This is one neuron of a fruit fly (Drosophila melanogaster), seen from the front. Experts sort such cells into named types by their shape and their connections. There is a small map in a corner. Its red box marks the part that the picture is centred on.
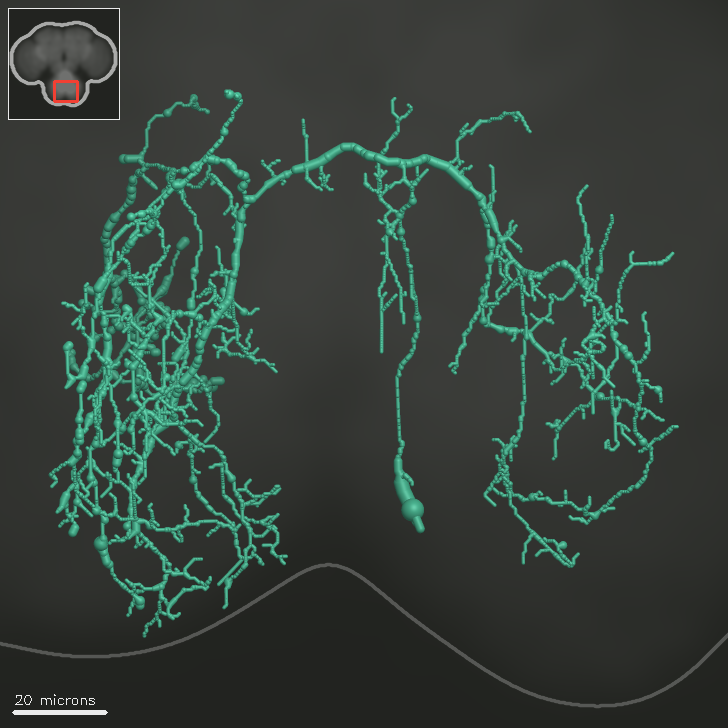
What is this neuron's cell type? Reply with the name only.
IN12B013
